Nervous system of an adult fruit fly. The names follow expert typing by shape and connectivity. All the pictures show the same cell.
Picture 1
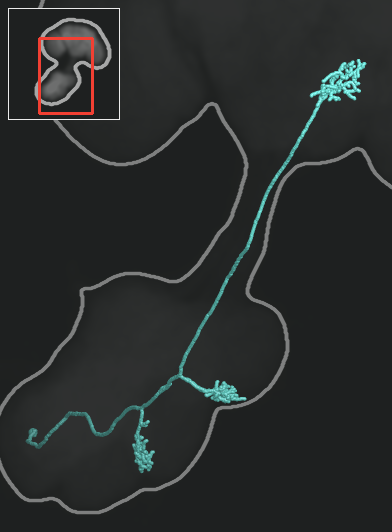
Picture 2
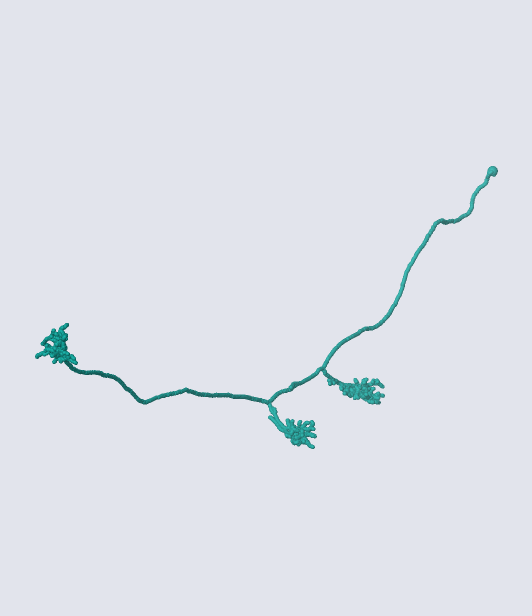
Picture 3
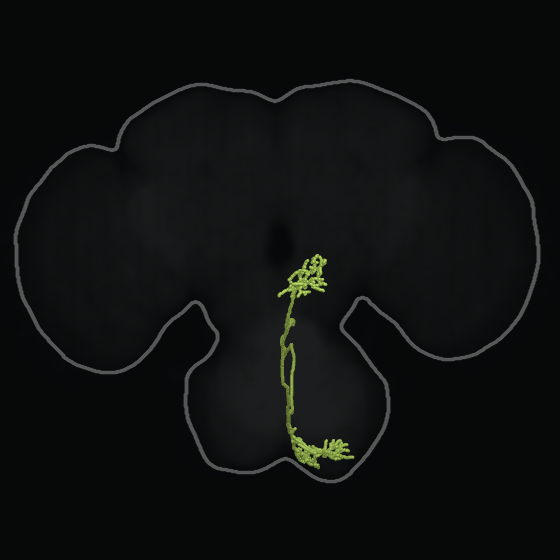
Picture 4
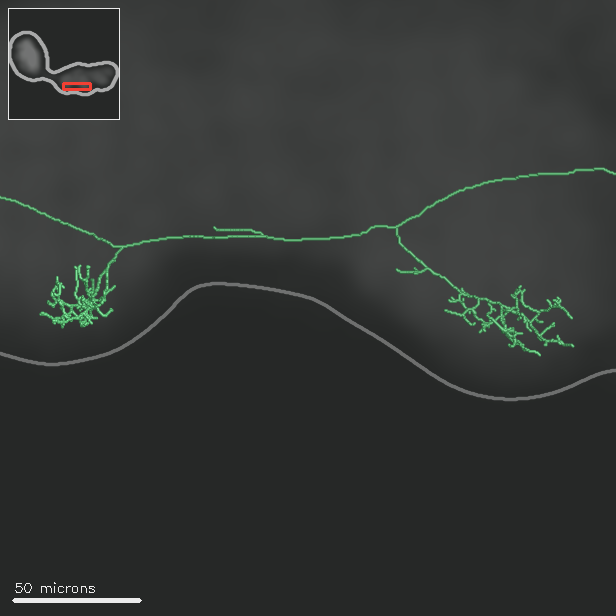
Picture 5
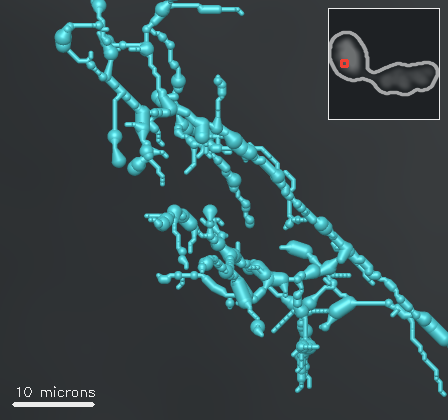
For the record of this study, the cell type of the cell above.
AN05B106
